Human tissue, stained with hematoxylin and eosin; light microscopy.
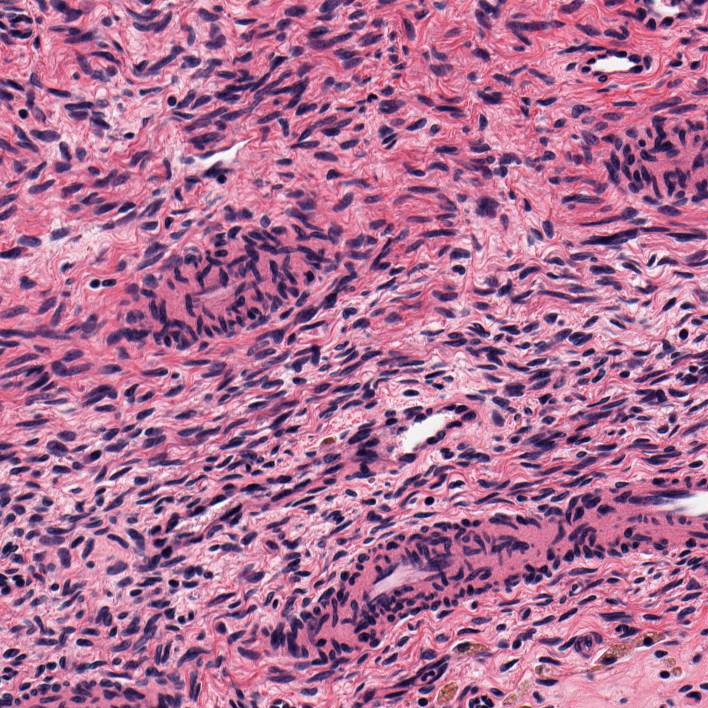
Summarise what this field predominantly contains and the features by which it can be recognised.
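Ovarian cortex makes up the field. Spindle cells fill it throughout, in short fascicles running in varying, intersecting directions.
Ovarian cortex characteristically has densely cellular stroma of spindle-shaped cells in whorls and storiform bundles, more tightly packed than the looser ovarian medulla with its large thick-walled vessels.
The nuclei are elongated, dark and tapered, many of them wavy, and the scant pink cytoplasm has indistinct cell borders. Pink, wavy collagenous stroma lies between the cells.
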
